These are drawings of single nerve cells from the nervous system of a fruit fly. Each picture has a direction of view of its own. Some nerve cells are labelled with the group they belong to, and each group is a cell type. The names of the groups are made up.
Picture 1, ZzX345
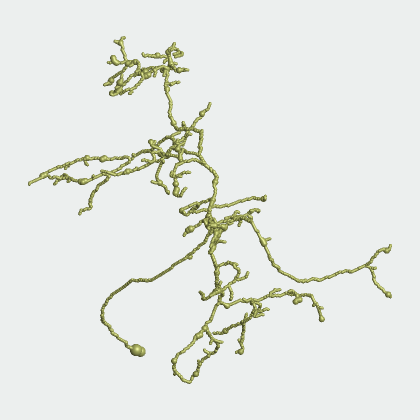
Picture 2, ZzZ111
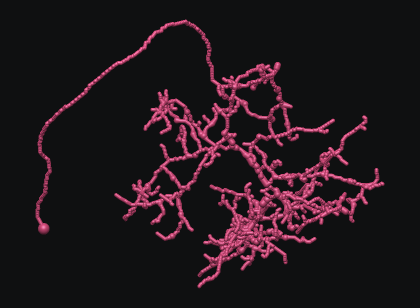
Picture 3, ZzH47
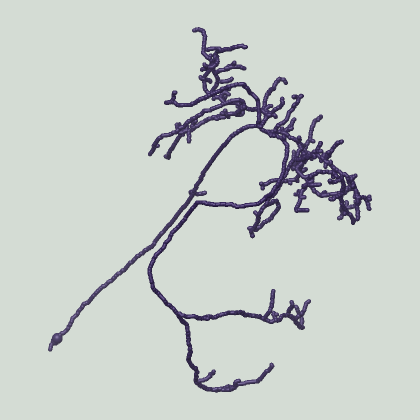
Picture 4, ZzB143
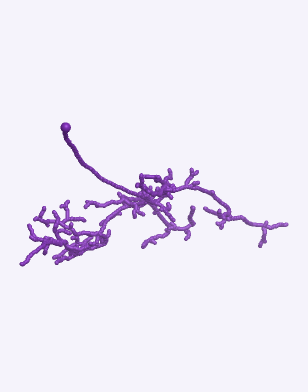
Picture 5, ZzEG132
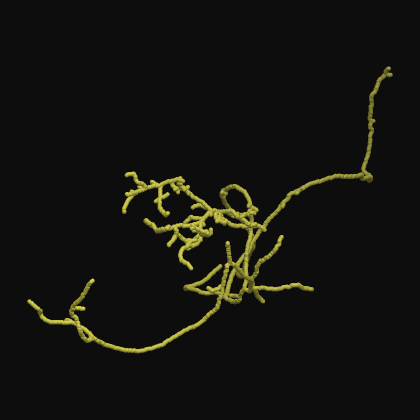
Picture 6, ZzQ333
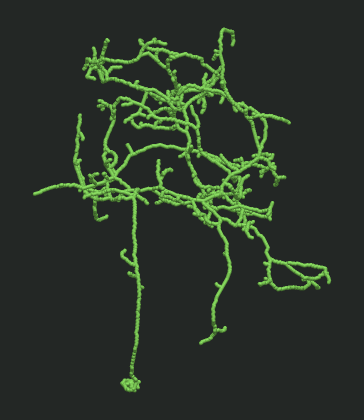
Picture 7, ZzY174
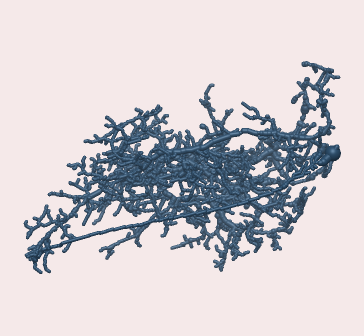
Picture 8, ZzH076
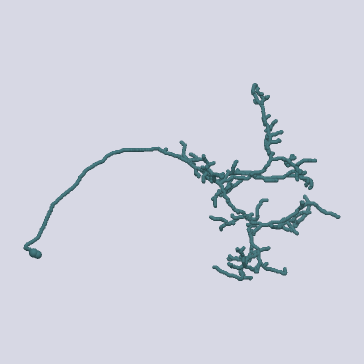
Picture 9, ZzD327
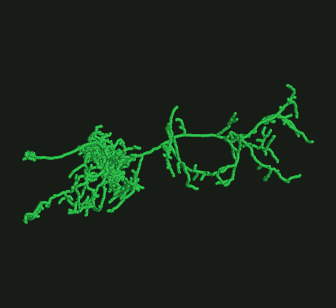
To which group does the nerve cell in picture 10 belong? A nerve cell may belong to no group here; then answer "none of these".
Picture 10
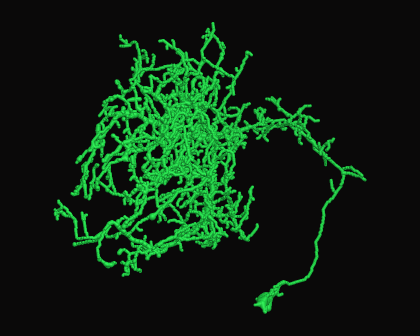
ZzY174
